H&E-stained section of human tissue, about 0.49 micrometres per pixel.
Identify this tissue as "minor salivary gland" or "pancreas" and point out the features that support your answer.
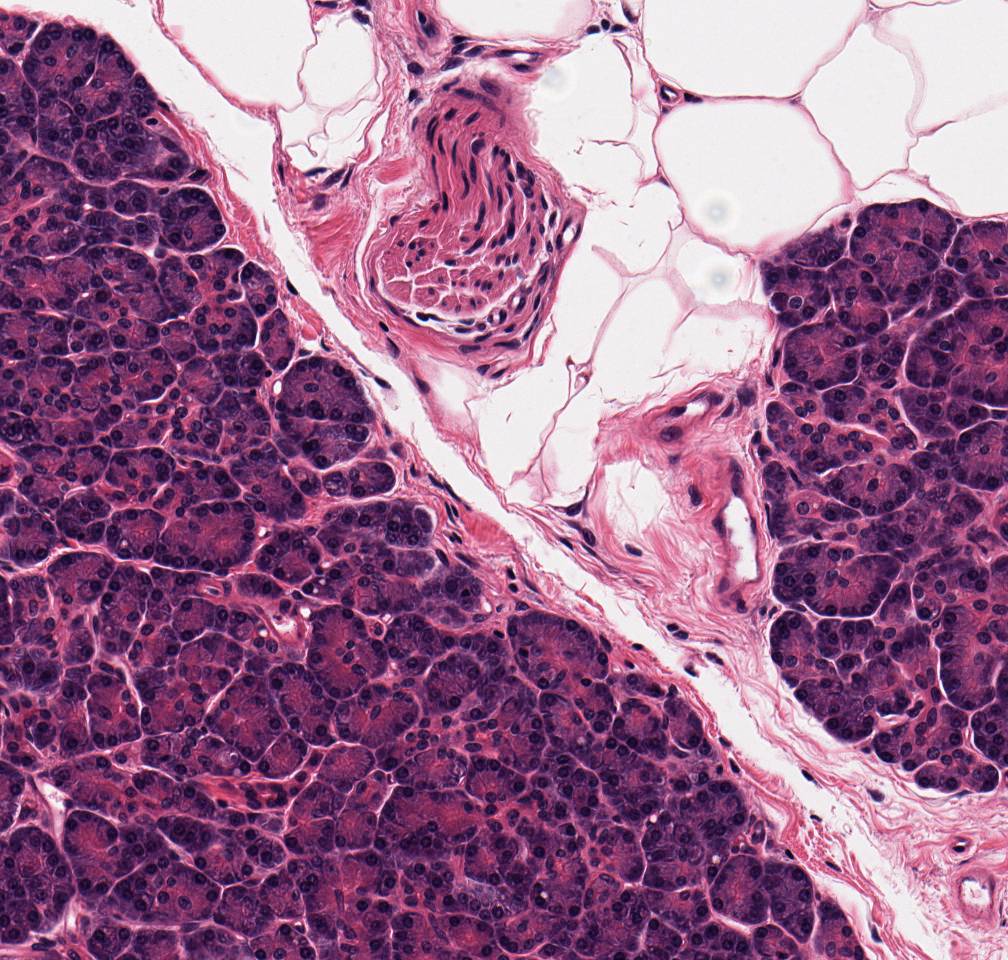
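This is pancreas. Dense glandular tissue lies at lower left, a smaller block at the right edge, with a diagonal band of connective tissue and fat between them. Acini are small and rounded, their cells converging on tiny central lumens; nuclei are round, dark and basal.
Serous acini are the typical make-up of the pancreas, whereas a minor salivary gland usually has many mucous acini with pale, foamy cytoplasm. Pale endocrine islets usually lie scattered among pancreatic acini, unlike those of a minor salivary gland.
Top centre: a rounded bundle of wavy spindle cells with elongated nuclei, wrapped in pink fibrous tissue.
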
